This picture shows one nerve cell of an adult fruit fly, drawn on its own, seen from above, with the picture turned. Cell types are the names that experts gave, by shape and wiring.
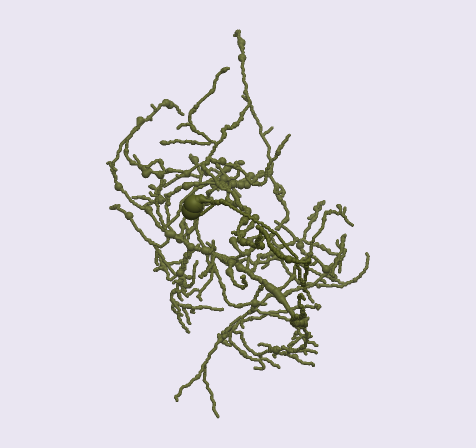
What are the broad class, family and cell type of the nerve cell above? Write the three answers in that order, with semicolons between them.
central-brain intrinsic neuron; hemilineage VLPd&p1_dorsal; CB3959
